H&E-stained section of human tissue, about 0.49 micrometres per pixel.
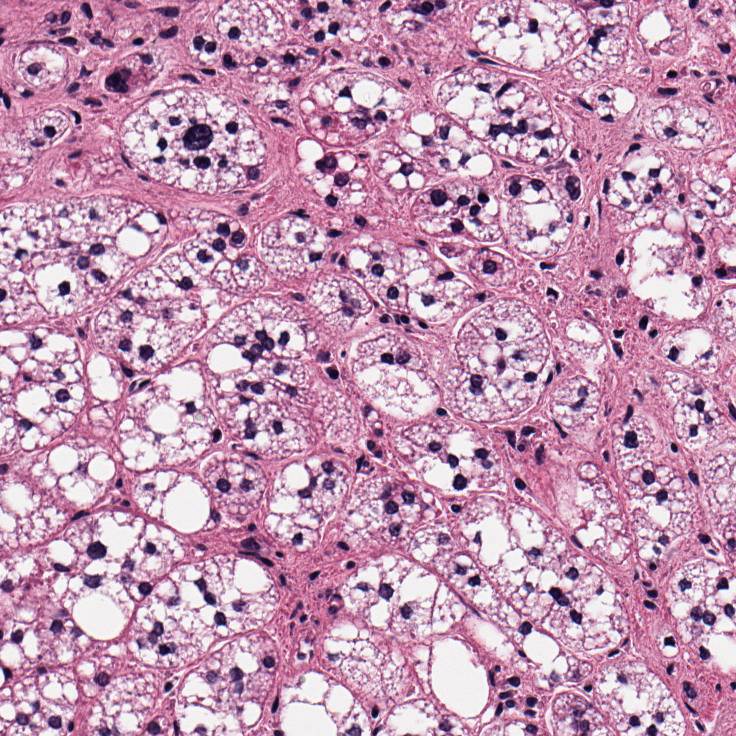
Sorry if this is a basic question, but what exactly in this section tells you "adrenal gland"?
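Let me start with the nests: their cells have abundant cytoplasm filled with many clear vacuoles, so they look bubbly.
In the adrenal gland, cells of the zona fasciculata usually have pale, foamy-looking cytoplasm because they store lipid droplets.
That bubbly, vacuolated cytoplasm goes with the adrenal gland, since it matches that usual foamy look. The nuclei of these nest cells are small, round and darkly stained. I notice, though, that the vacuoles are not all one size; some in the lower left and lower middle are much larger than a nucleus. And in the septa between the nests there are scattered elongated, spindle-shaped nuclei.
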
